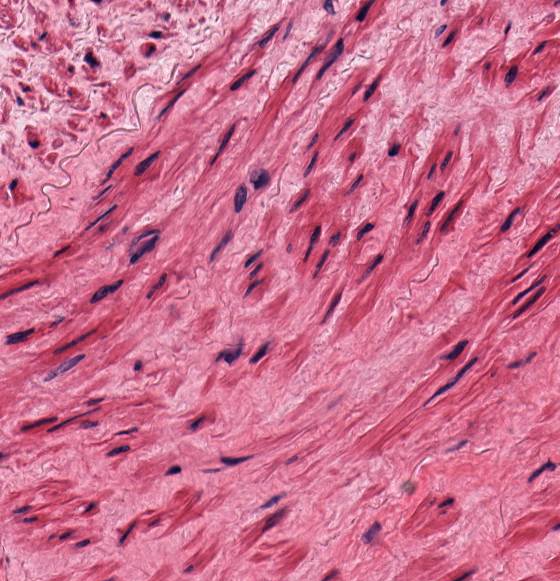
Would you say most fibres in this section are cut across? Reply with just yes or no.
No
